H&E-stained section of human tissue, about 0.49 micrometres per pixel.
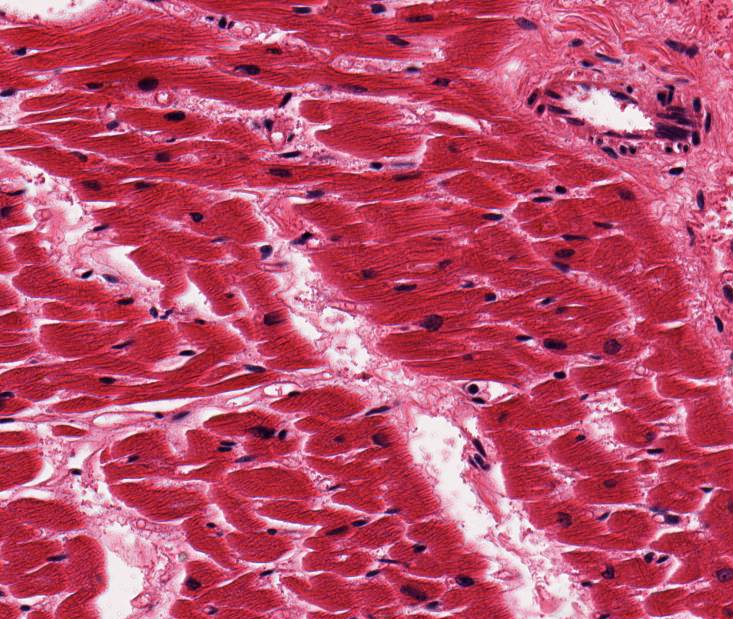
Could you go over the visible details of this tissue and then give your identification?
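The muscle fibres branch and join their neighbours, forming a network. Their eosinophilic cytoplasm shows fine lengthwise fibrillar streaking. Between groups of fibres, pale strips of loose connective tissue run diagonally from upper left to lower right. No fat cells are present. The tissue is left ventricle of the heart.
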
